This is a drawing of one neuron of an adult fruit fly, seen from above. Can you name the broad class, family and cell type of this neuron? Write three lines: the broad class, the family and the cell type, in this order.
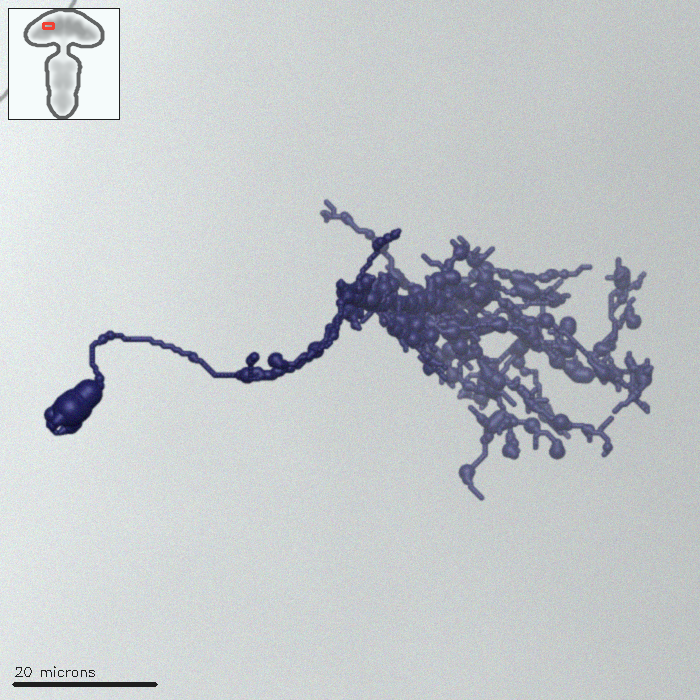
central-brain intrinsic neuron
hemilineage LHl1
WED001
